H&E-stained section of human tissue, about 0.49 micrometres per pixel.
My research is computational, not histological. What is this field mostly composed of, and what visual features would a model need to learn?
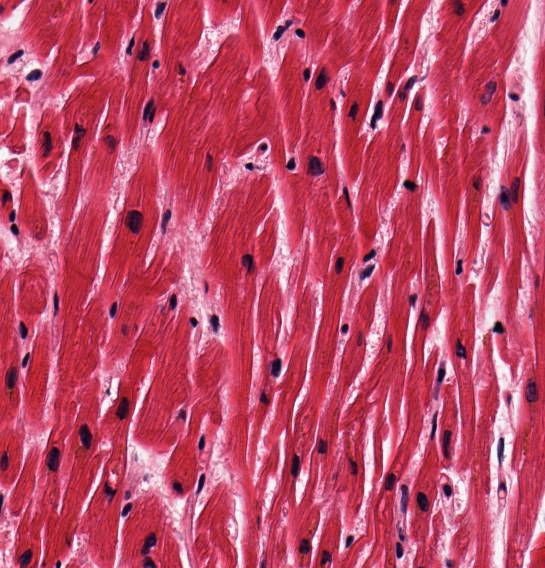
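Myocardium: muscle fibres fill the field, running mostly from top to bottom. Many fibres branch and join neighbouring fibres, and their nuclei lie centrally rather than at the edges.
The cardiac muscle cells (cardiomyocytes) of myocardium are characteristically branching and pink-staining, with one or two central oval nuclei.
The cytoplasm stains deep pink-red throughout the field.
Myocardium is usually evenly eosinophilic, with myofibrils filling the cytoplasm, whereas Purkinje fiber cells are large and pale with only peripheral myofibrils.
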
